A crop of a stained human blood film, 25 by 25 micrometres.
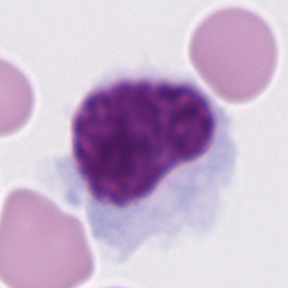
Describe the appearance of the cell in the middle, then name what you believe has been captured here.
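Look first at the nucleus: one irregular rounded mass without lobes, and no nucleoli. The cytoplasm, pale greyish blue, sits mostly below and to the right of the nucleus and shows no distinct granules. This is a hairy cell.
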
